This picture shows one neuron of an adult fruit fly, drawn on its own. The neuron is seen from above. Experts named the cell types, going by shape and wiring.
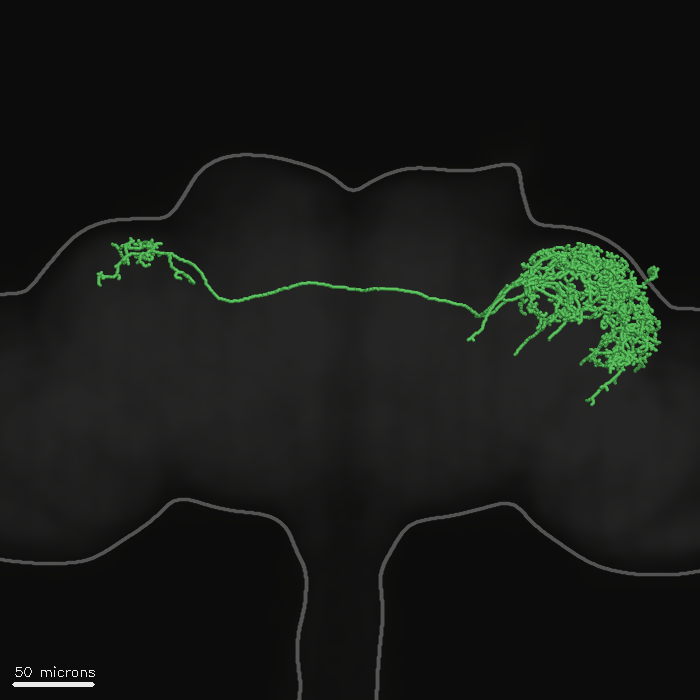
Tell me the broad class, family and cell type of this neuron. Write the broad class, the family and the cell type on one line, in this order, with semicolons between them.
central-brain intrinsic neuron; hemilineage VLPl2_medial; AVLP154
